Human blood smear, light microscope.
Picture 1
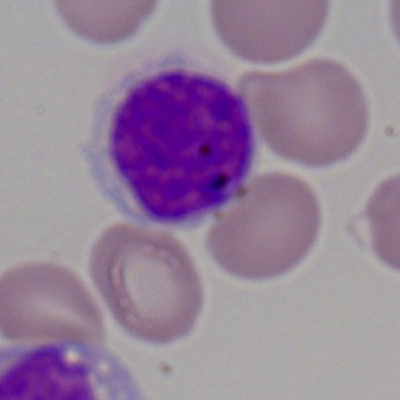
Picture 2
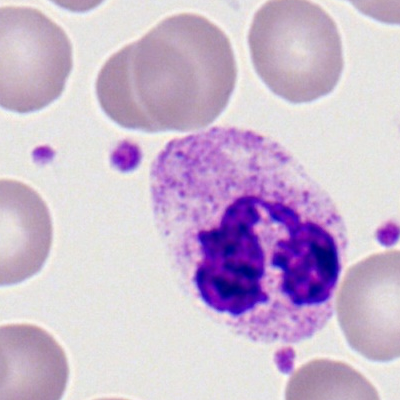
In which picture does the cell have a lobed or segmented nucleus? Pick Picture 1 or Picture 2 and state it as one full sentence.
Picture 2 shows a cell whose nucleus is divided into segments.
